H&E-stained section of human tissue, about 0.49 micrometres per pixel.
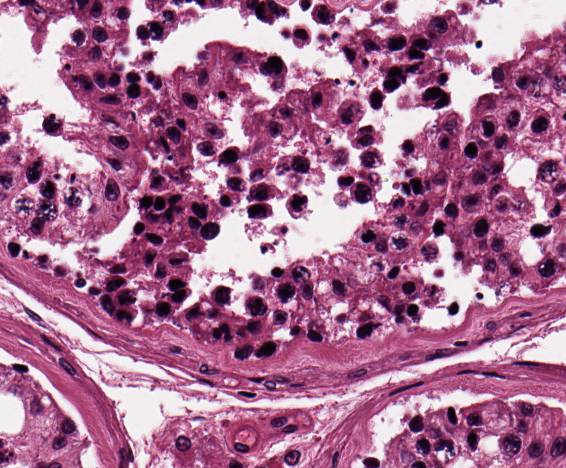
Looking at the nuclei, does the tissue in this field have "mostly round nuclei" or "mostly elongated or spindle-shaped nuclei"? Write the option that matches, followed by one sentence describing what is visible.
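Mostly round nuclei. Most nuclei in the cell mass are round and dark, many with coarse, clumped chromatin.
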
